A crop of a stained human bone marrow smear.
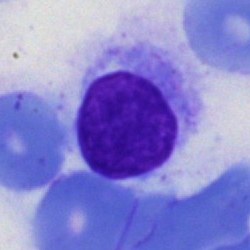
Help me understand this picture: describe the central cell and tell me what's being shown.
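Chromatin first: dark purple, coarsely clumped, mottled. Cytoplasm next: very pale, nearly colourless, faintly lilac, with fine purple granules mostly toward its upper and right edge. Nucleus: off-centre toward the lower left, leaving wider cytoplasm above and right. Conclusion: hairy cell.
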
